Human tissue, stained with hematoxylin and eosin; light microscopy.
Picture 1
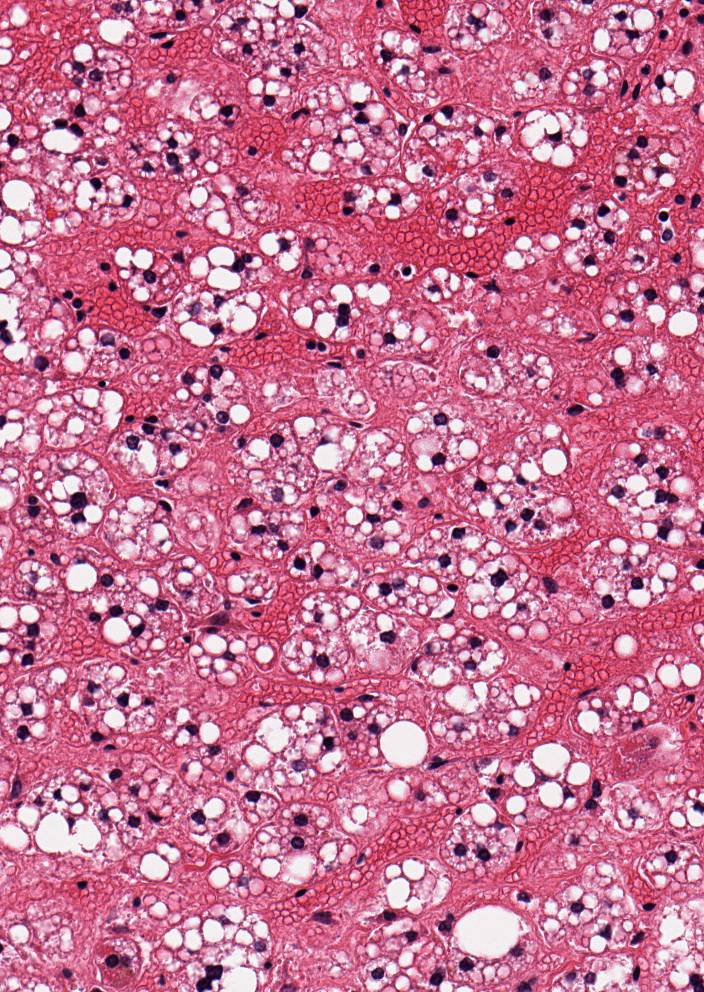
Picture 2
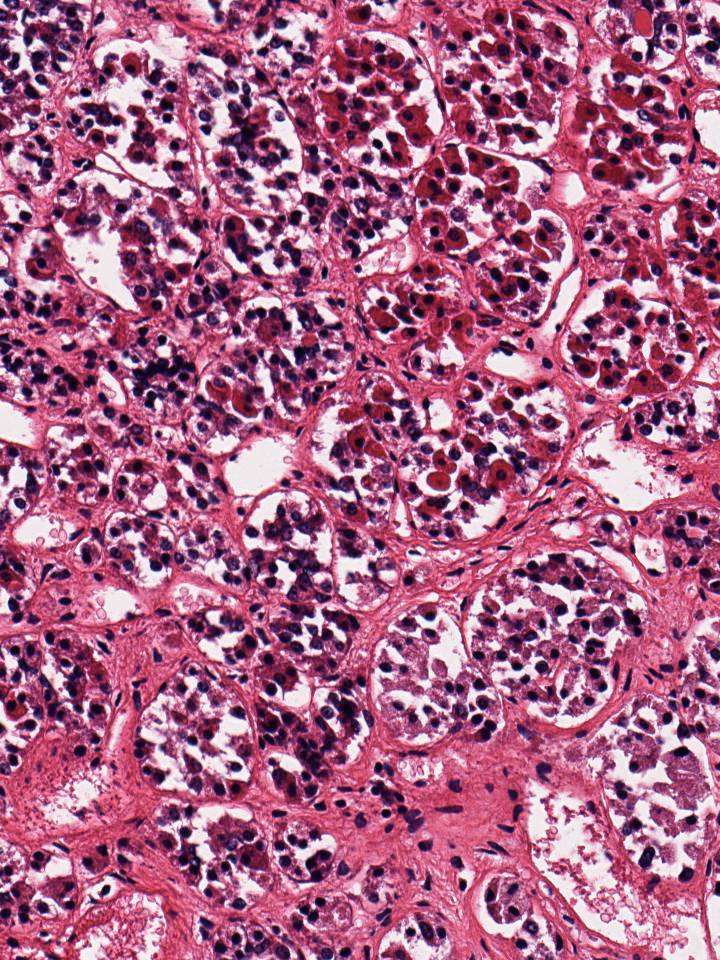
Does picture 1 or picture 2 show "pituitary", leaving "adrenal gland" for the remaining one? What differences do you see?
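Oh, that's the adrenal gland in picture 1 and the pituitary in picture 2. They share small, round, darkly stained nuclei in nests, so look at the cytoplasm. In the adrenal picture, most cells are stuffed with clear round vacuoles of varying size, which gives that bubbly look, and flattened dark nuclei line the blood-filled channels between the nests, none of which has a central glandular lumen. In the pituitary, rounded nests separated by thin pink fibrous septa fill the field, and within them cells with intensely red cytoplasm mix with pale or purplish ones.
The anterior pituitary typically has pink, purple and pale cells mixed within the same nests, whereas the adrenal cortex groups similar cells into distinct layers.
There are no fat cells anywhere in picture 2.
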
